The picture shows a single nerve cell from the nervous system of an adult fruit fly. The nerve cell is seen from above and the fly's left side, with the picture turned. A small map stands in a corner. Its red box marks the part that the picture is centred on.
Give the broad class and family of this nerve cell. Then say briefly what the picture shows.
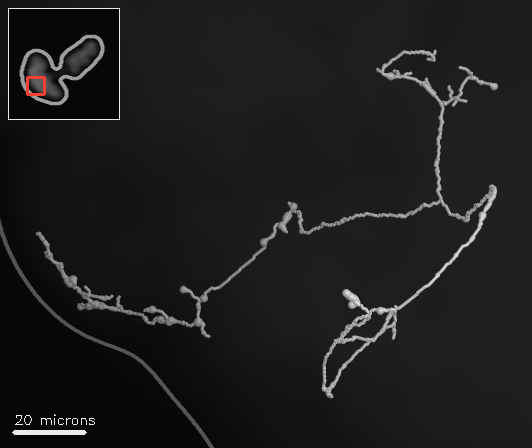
This is a central-brain intrinsic neuron. The family is hemilineage SLPad1_posterior. It is in the brain and does not reach the nerve cord. From left to right in the picture it spans about 130 microns.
